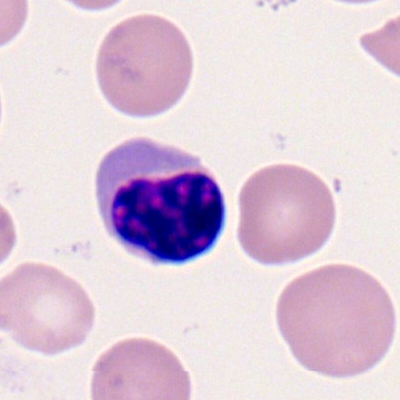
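Erythroblast, central cell of a stained blood smear. Chromatin dark purple, coarsely clumped. Cytoplasm pale blue, no granules seen; rim widest at upper left.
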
